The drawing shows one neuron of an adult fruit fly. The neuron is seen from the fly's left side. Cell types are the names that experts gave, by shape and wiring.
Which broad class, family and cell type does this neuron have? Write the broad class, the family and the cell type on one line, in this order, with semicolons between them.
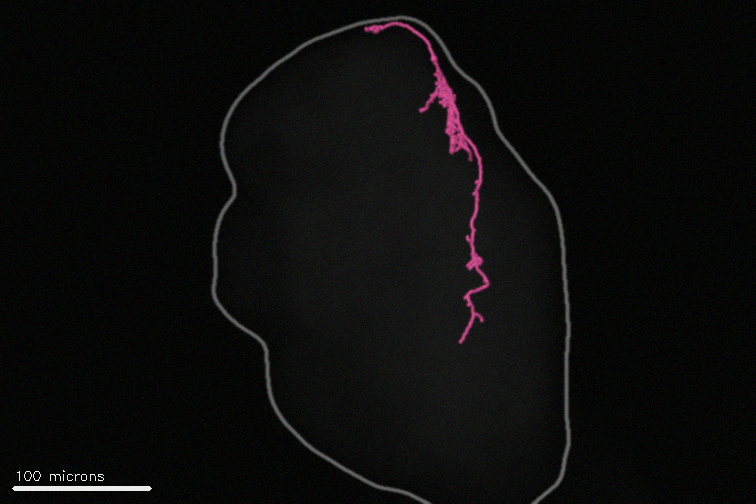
central-brain intrinsic neuron; DN1; DN1a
